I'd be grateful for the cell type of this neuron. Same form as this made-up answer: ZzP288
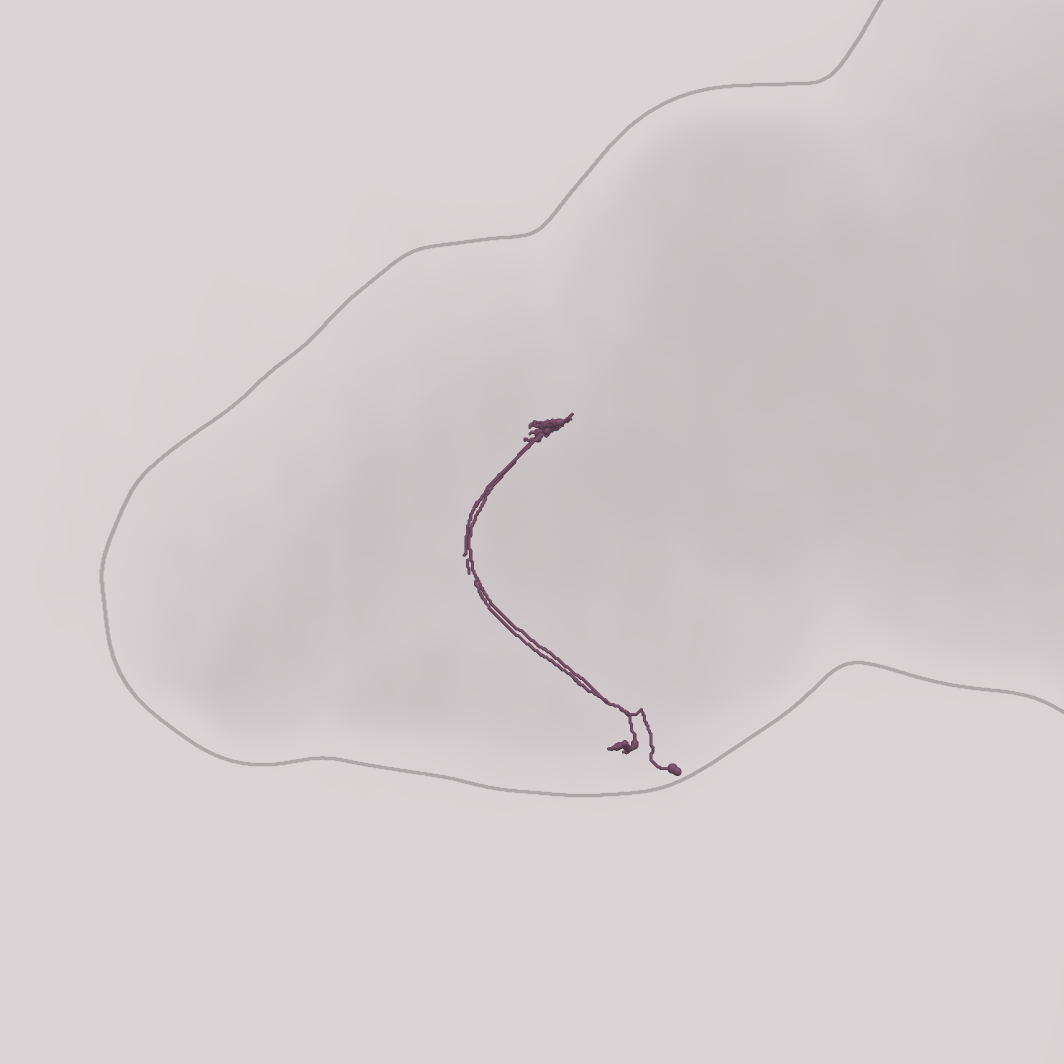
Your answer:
T4d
